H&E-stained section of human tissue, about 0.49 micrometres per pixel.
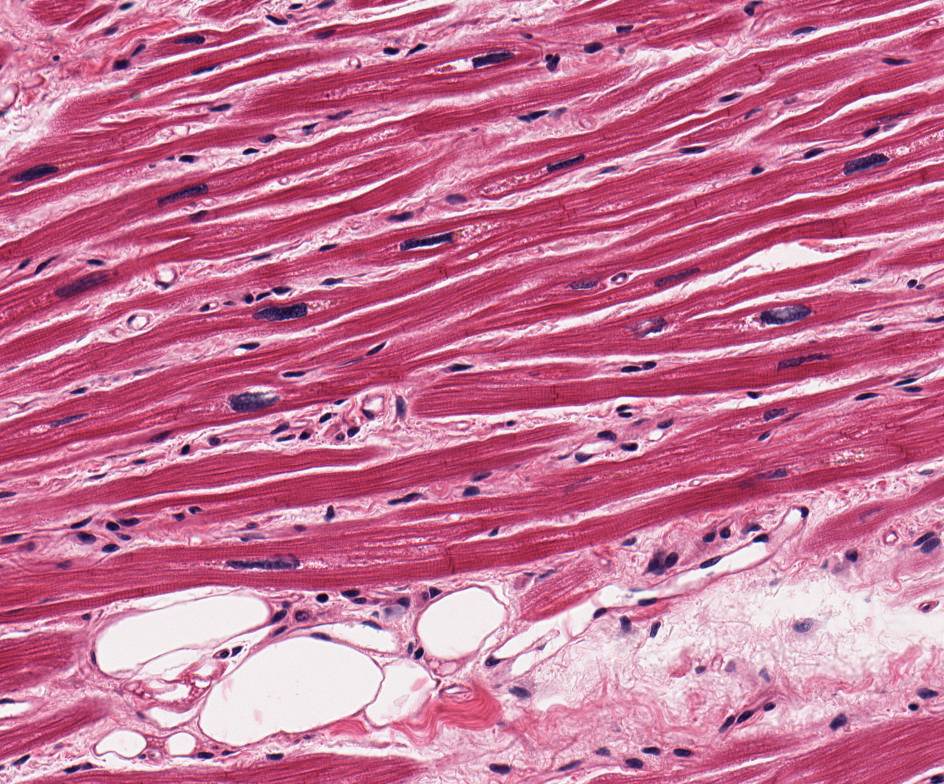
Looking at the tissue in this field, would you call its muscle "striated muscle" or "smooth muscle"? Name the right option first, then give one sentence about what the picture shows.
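Striated muscle. The muscle fibres show fine transverse cross-striations.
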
